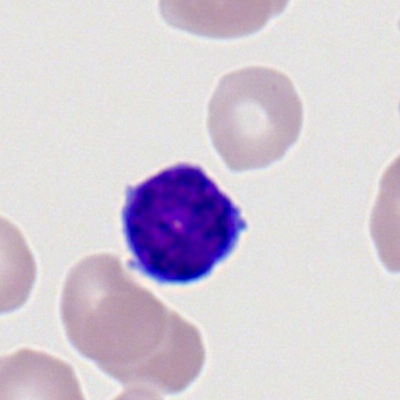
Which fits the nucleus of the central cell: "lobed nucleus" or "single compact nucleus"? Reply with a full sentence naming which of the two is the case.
The nucleus of this cell is one compact round, oval or kidney-shaped mass.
